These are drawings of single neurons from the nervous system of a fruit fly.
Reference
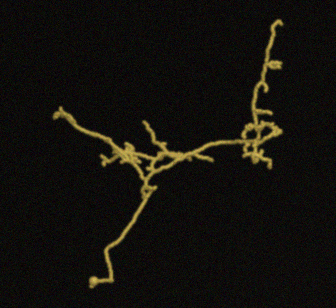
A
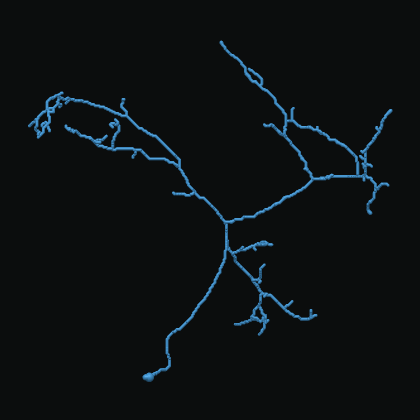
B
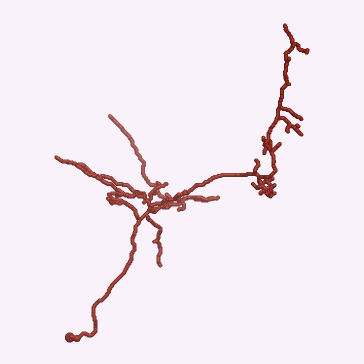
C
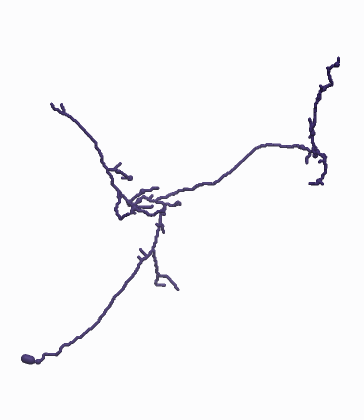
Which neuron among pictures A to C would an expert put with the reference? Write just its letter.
B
